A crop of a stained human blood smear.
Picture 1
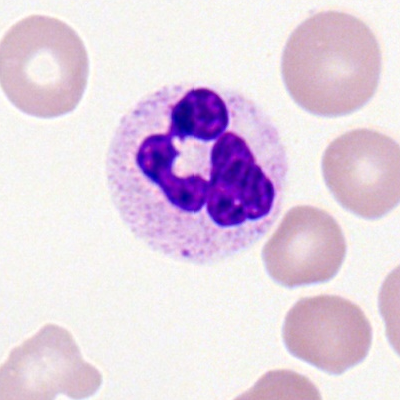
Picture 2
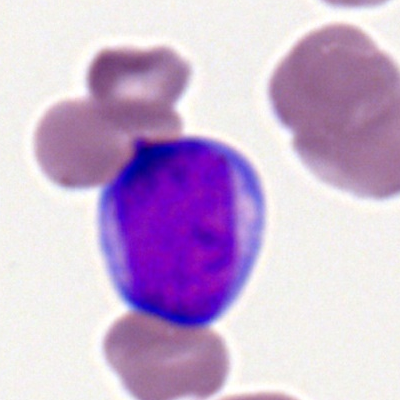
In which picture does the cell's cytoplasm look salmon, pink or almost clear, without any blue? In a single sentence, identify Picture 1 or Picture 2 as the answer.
The cytoplasm of the cell in picture 1 is pink, salmon or almost clear, with no blue or grey.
